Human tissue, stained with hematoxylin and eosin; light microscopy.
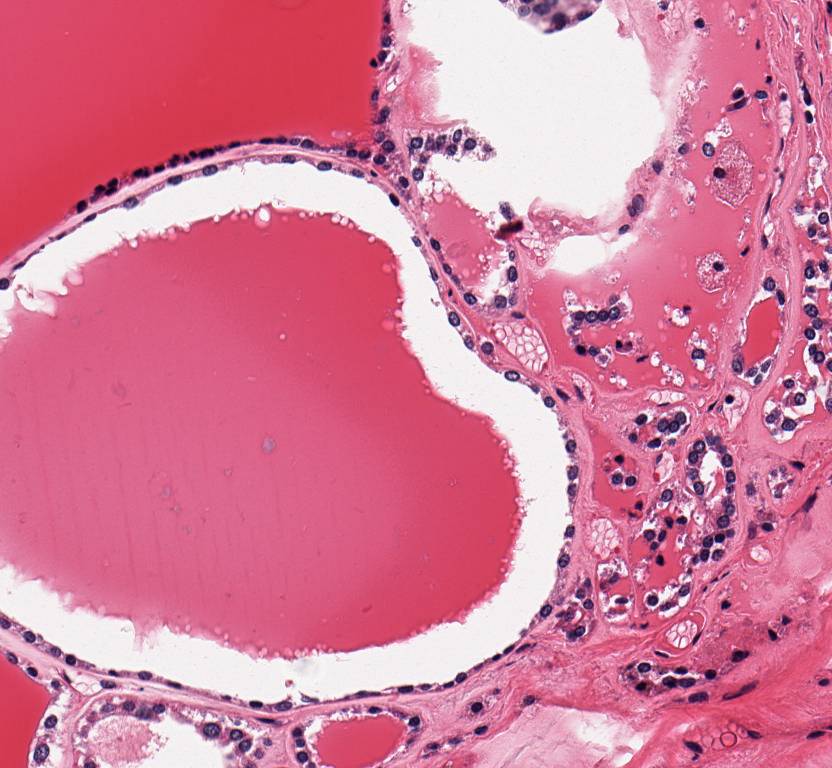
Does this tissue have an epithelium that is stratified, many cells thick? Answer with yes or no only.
No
